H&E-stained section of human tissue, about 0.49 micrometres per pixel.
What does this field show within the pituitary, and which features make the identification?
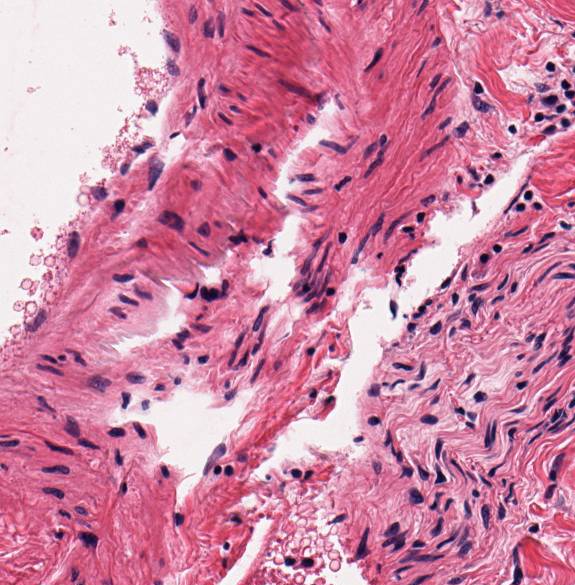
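This is dense connective tissue. First, pink fibrous bundles run diagonally from lower left to upper right, separated by narrow empty clefts. Second, central bundles hold elongated, spindle-shaped dark nuclei parallel to them; in the lower right, fibres and nuclei run wavy.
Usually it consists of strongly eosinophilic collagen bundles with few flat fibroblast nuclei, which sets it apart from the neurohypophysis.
Last, a small cluster of round, dark-staining nuclei lies at the upper right edge.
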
